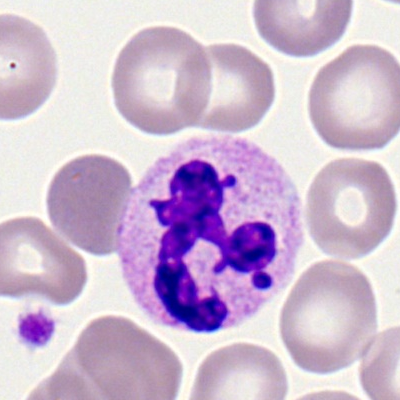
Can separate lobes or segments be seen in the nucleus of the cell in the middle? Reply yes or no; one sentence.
Yes, separate lobes or segments make up the nucleus of this cell.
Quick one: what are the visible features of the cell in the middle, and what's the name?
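Let me look at the chromatin first: dark purple and coarsely clumped. I can't make out any nucleoli in the nucleus. Fine lilac granules are scattered evenly through the cytoplasm. And I see no clear vacuoles there. So this one is a segmented neutrophil.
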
